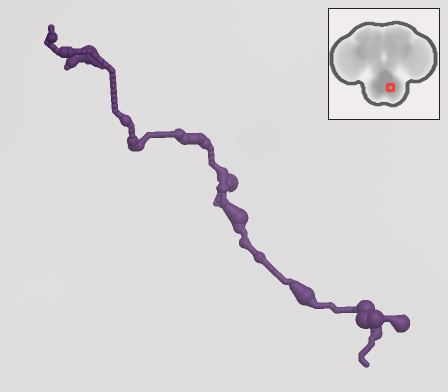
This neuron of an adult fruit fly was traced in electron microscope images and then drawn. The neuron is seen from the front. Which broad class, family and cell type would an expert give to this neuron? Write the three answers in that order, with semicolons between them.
sensory neuron entering the nerve cord; class mechanosensory tactile; SNta38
